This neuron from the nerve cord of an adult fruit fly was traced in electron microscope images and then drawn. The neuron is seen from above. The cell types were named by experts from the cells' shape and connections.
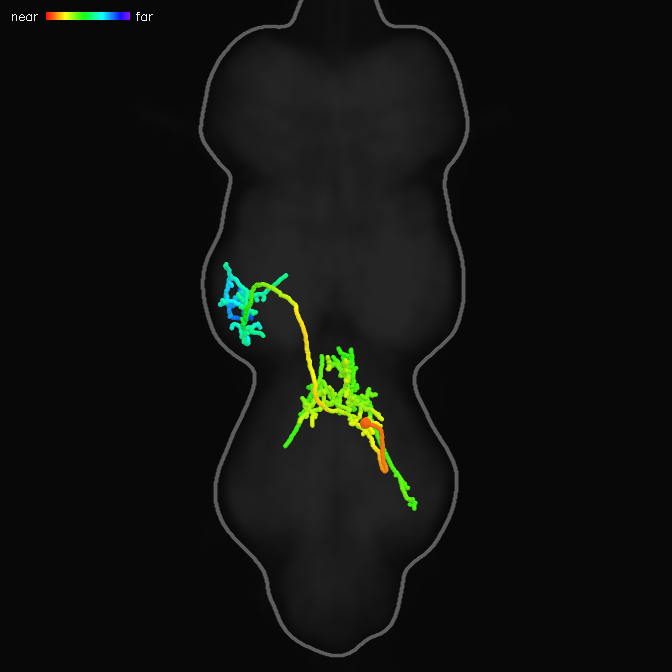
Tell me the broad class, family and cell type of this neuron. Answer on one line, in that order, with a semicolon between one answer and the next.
nerve-cord intrinsic neuron; hemilineage 18B; IN18B036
